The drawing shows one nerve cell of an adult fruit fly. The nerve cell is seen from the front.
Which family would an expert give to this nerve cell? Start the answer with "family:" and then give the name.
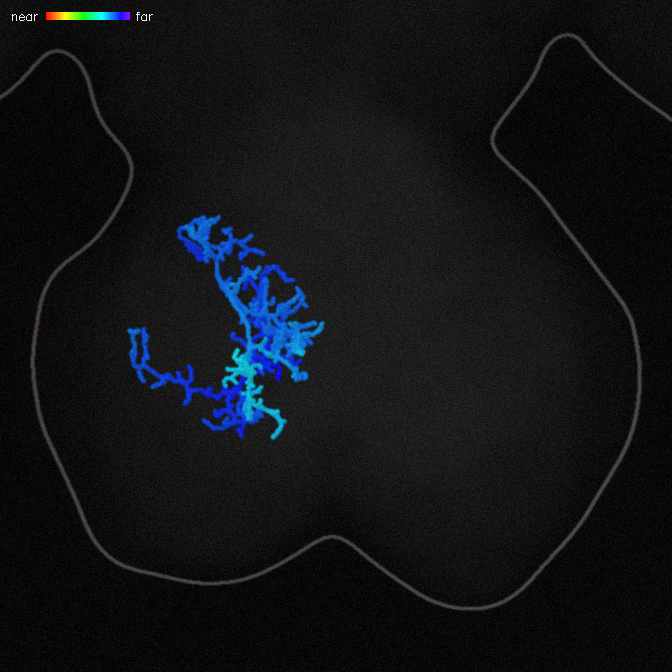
family: hemilineage 19A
